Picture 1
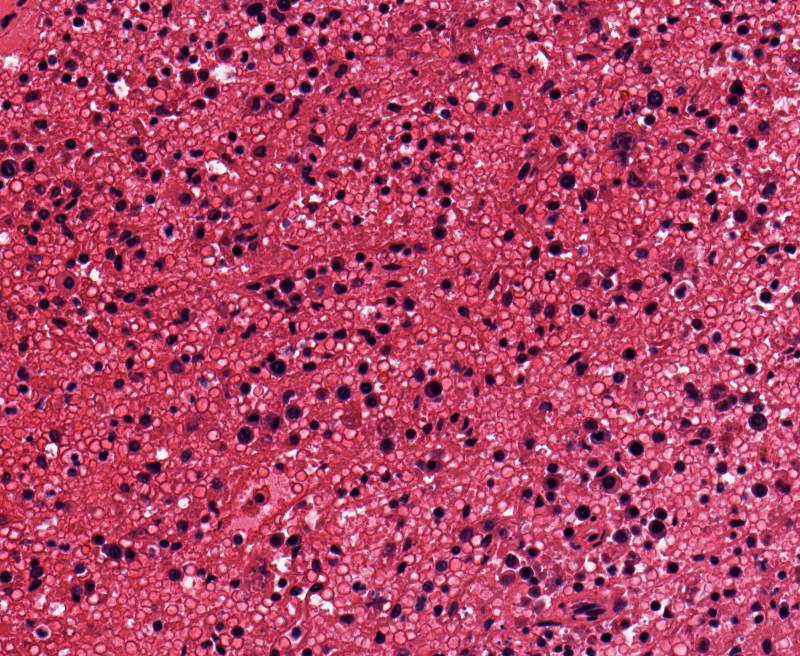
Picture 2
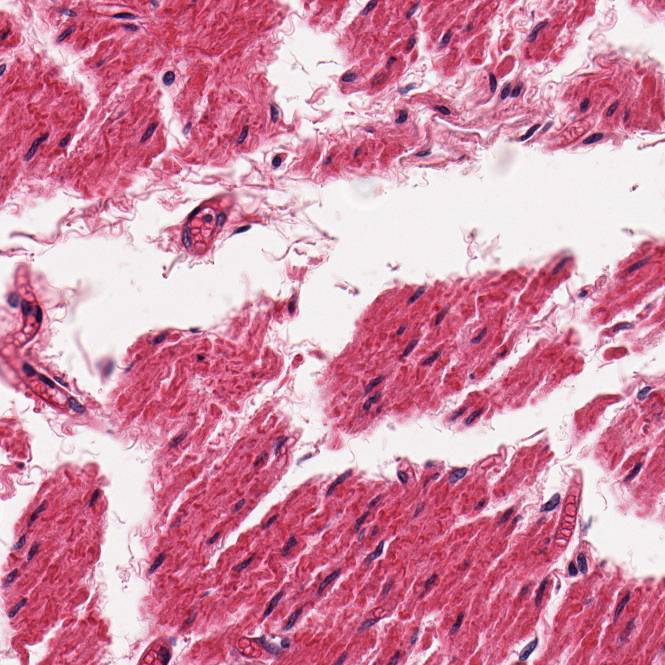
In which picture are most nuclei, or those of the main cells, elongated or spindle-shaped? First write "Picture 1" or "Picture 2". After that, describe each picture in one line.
Picture 2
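Picture 1: Small, round, darkly stained nuclei are scattered evenly among the vacuolated cytoplasm across the field.
Picture 2: The muscle nuclei are elongated and cigar-shaped, lying lengthwise along the cells.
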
